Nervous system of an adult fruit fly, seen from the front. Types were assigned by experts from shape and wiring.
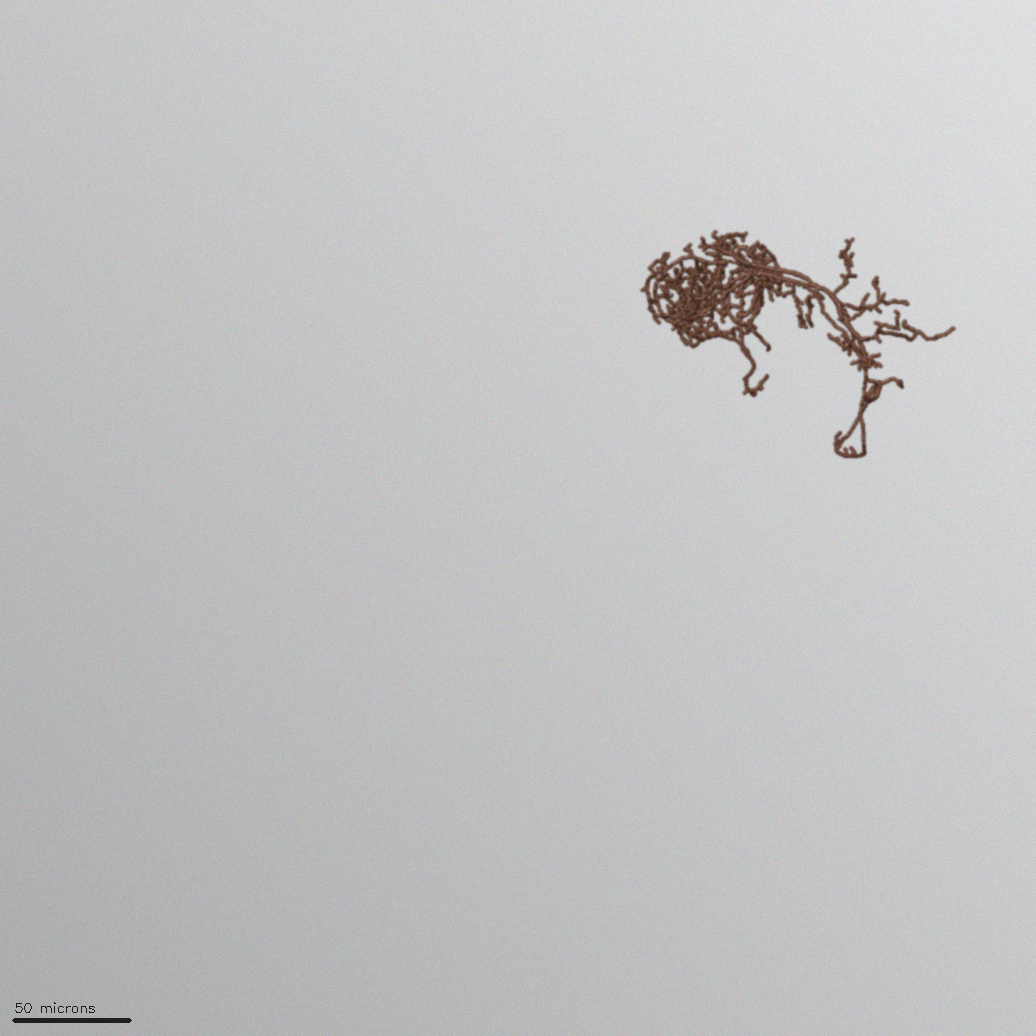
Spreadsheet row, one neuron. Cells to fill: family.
hemilineage VPNp&v1_posterior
